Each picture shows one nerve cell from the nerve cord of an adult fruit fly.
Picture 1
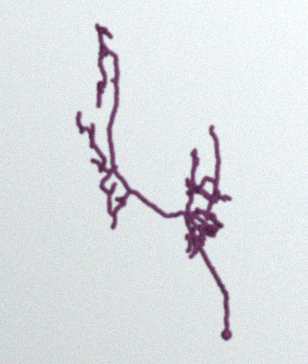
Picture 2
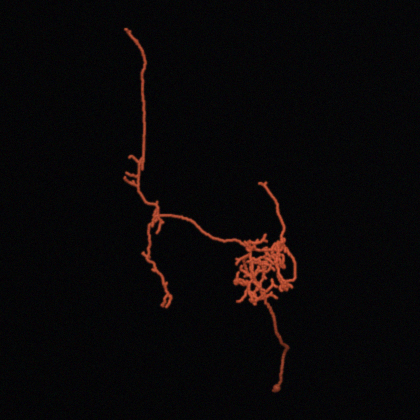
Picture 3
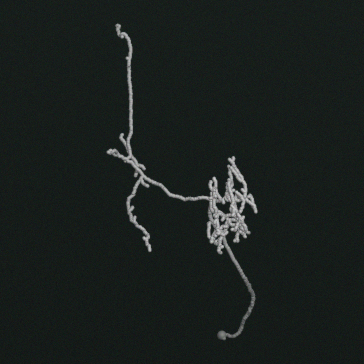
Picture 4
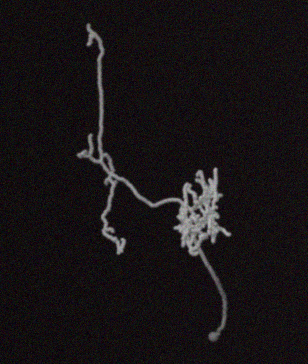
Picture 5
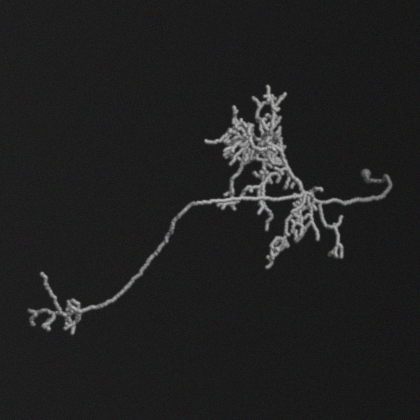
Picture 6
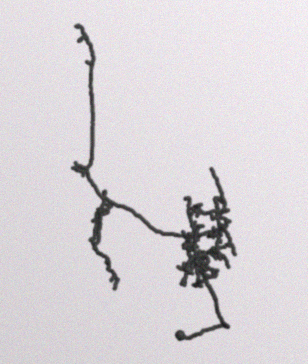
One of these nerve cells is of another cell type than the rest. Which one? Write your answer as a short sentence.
Picture 5 is the odd one out.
